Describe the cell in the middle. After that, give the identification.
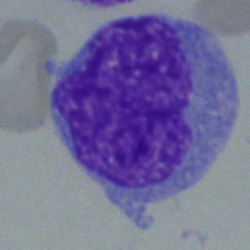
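First, the nucleus lies off-centre toward the left side of the cell and takes up more than half of it. Second, its chromatin is dark purple and clumped, with small pale gaps between the clumps. Third, the cytoplasm extends downward into a ragged tag at the bottom of the cell. Last, the name: blast.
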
